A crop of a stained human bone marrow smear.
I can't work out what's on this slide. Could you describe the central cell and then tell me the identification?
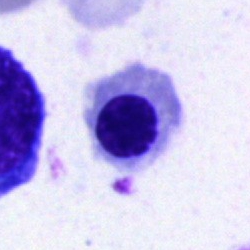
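First, position: the nucleus sits off-centre, toward the lower left of the cell. Second, cytoplasm: it forms a broader rim above and to the right of the nucleus, and no granules are seen in it. Third, outline: irregular and somewhat angular. Named, this is an erythroblast.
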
